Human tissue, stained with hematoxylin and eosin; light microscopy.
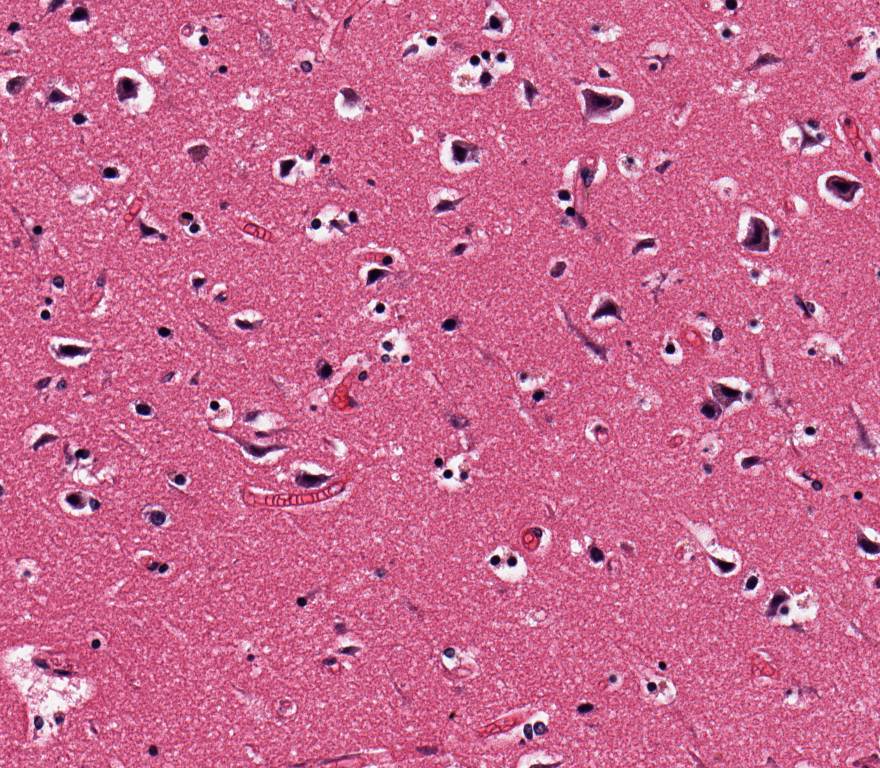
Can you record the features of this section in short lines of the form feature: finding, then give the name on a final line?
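Cells: scattered fairly evenly
Background: pink, finely granular neuropil
Absent: glands, tubules, epithelium
Halos: clear, empty, around most neuronal and glial cell bodies
Glial nuclei: small, round, densely dark, often in twos or threes beside neurons
Capillaries: thin-walled, red blood cells in single file
Name: cerebral cortex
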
